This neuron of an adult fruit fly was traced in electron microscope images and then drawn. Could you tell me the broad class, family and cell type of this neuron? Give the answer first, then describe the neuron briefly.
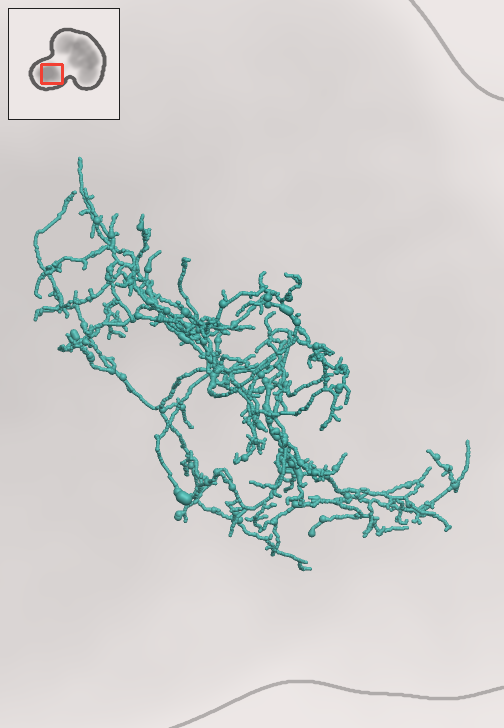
Its broad class is nerve-cord intrinsic neuron. Its family is hemilineage 00A. Its cell type is IN00A045. In this view it is about as wide as it is tall.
